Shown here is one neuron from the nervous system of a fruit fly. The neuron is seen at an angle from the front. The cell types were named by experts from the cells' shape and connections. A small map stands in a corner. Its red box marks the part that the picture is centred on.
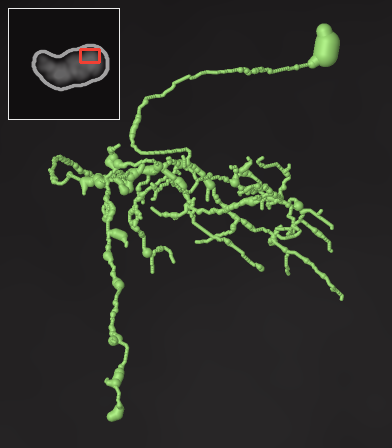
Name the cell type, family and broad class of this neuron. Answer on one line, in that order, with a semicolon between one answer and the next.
LHPV5g1_b; hemilineage DL2_dorsal; central-brain intrinsic neuron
